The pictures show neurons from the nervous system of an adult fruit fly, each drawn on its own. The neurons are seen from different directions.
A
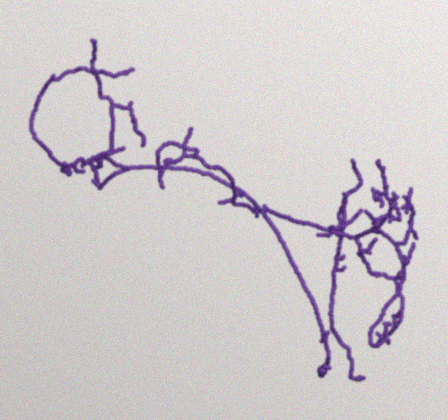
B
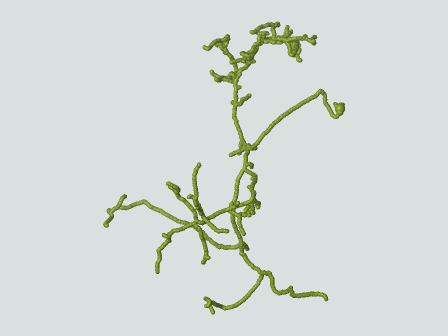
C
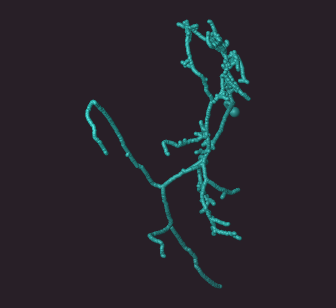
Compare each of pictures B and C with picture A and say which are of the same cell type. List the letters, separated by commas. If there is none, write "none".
none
